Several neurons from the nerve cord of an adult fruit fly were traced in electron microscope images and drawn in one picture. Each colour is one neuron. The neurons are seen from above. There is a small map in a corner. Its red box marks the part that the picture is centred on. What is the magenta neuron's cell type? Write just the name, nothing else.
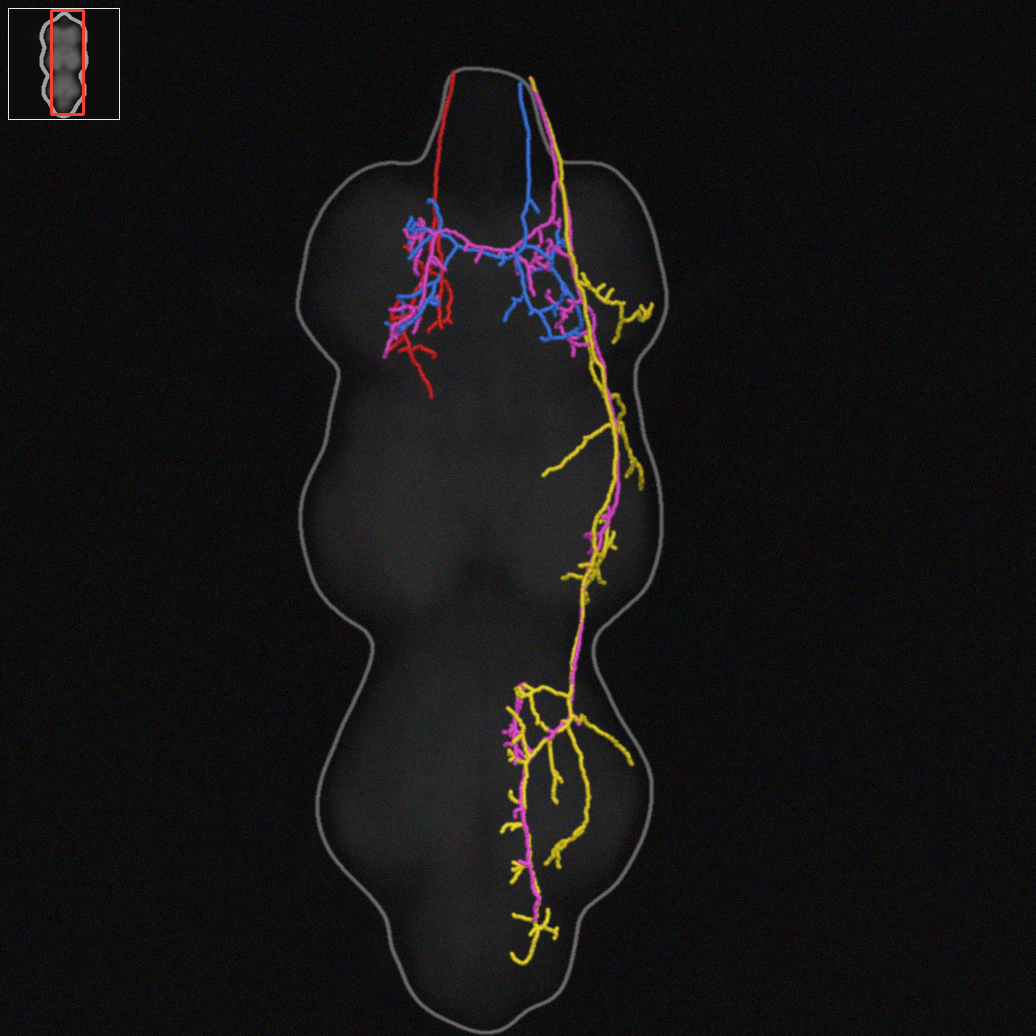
DNg76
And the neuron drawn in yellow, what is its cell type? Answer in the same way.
DNg50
